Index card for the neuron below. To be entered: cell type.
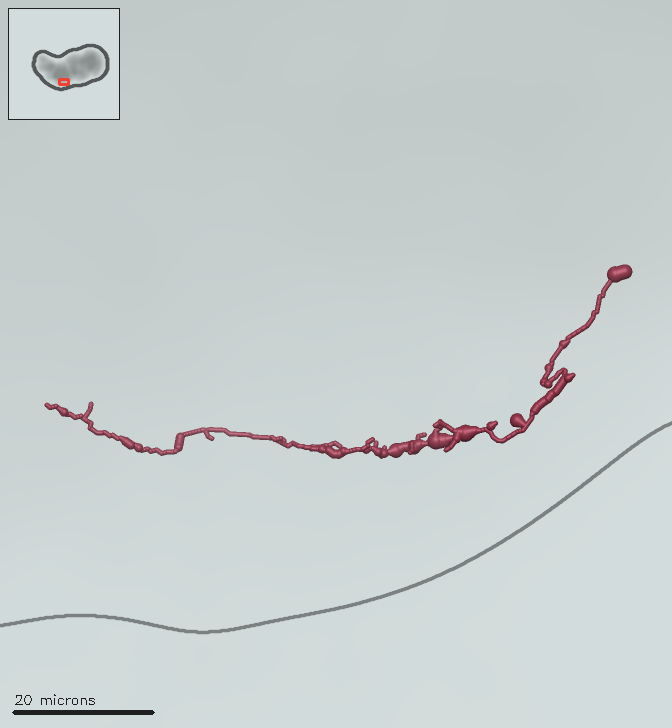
Dm3b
